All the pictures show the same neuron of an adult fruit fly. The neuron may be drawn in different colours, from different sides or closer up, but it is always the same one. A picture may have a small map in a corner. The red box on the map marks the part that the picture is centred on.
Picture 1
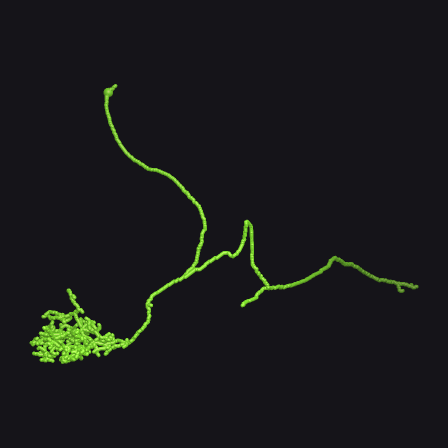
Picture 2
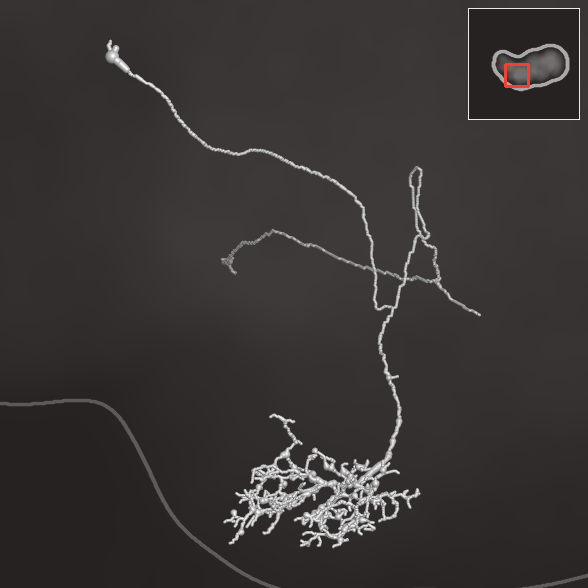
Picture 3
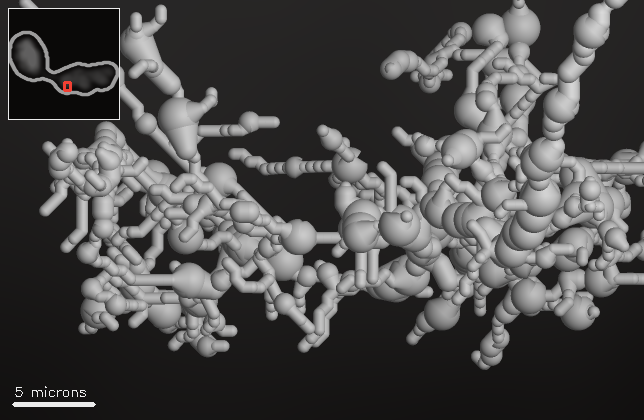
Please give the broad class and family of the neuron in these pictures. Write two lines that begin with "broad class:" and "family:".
broad class: nerve-cord intrinsic neuron
family: hemilineage 23B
